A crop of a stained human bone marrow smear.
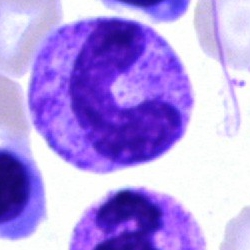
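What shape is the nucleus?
It is a single unsegmented curved band, shaped like a C that opens toward the right, with dark purple, coarsely clumped chromatin.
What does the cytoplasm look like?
It is abundant and pale lilac-pink, and fine purple granules fill it.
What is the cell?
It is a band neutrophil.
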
